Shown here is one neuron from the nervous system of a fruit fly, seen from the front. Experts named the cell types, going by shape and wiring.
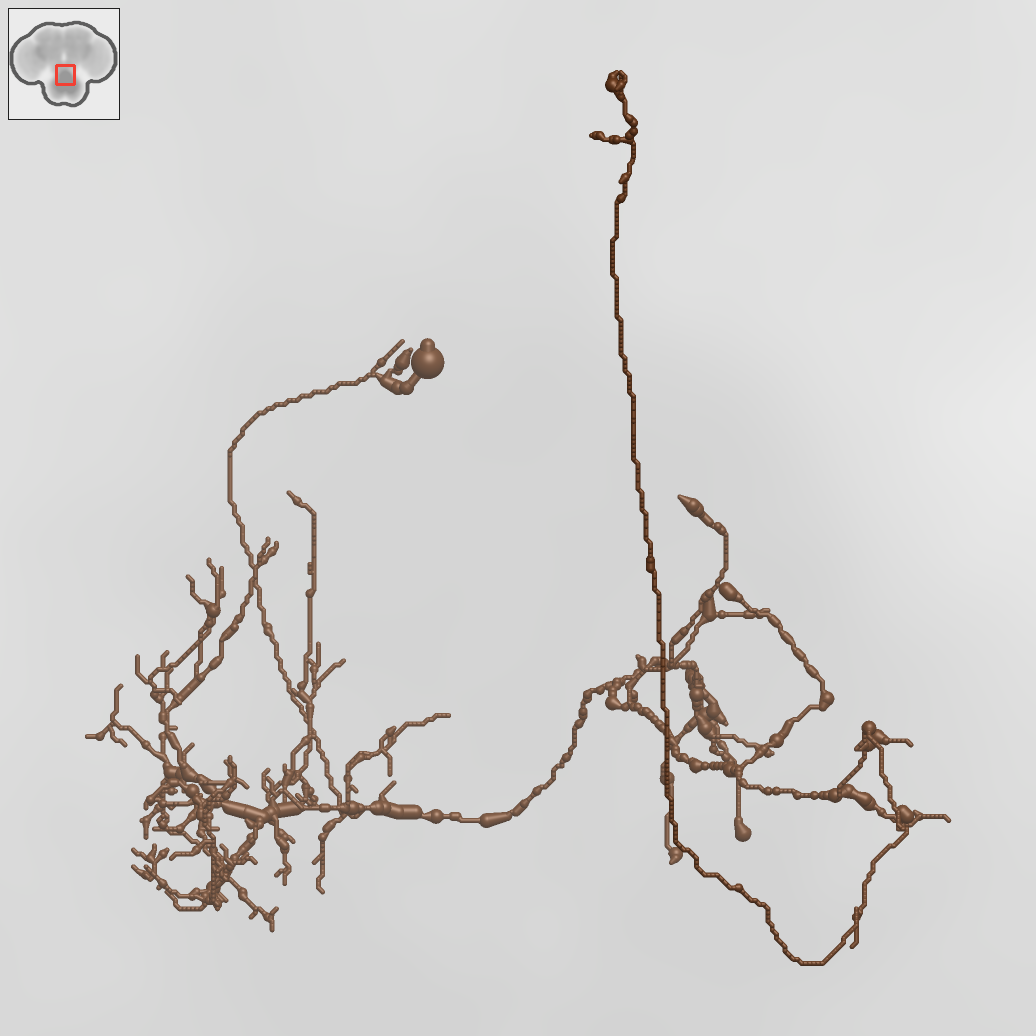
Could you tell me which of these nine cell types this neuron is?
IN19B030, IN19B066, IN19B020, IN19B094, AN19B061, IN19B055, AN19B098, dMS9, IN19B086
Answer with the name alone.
AN19B098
